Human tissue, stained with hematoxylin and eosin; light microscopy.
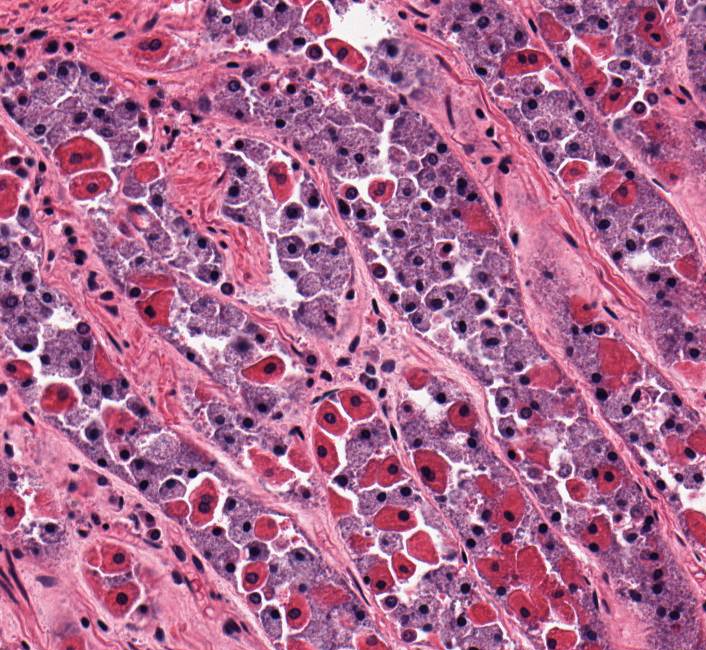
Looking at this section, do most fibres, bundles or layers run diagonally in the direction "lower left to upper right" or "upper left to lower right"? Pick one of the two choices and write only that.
Upper left to lower right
